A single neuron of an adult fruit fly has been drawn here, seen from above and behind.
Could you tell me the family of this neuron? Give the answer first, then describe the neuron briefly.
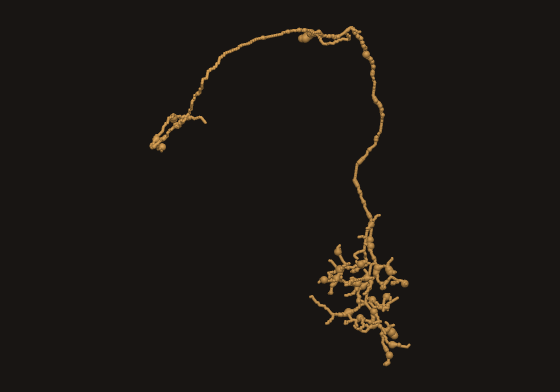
The family is MeLo. Its broad class is optic-lobe intrinsic neuron. Dozens of branch ends can be seen. In this view it is taller than it is wide.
